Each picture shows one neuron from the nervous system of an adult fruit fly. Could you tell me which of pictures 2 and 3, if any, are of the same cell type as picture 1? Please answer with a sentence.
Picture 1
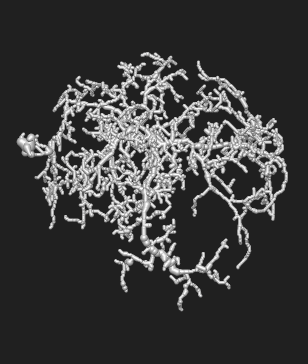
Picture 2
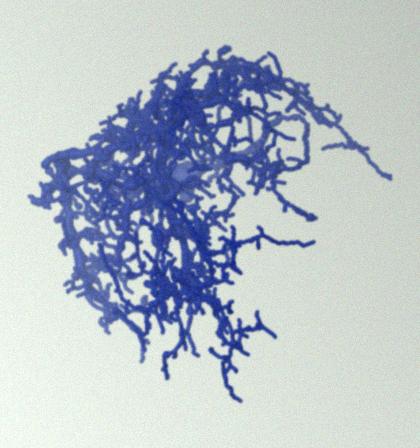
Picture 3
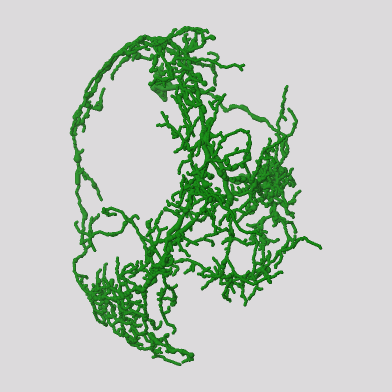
Picture 2 is of the same cell type.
